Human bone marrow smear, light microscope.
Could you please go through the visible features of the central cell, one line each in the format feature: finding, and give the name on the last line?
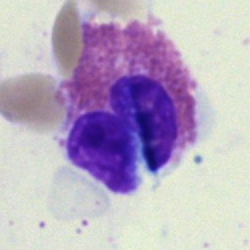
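Chromatin: dense, dark purple in both lobes
Nucleoli: none seen in either lobe
Position: nucleus in lower half; granular cytoplasm widest above it
Edge: roughly round, slightly ragged, granular
Cell: eosinophil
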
